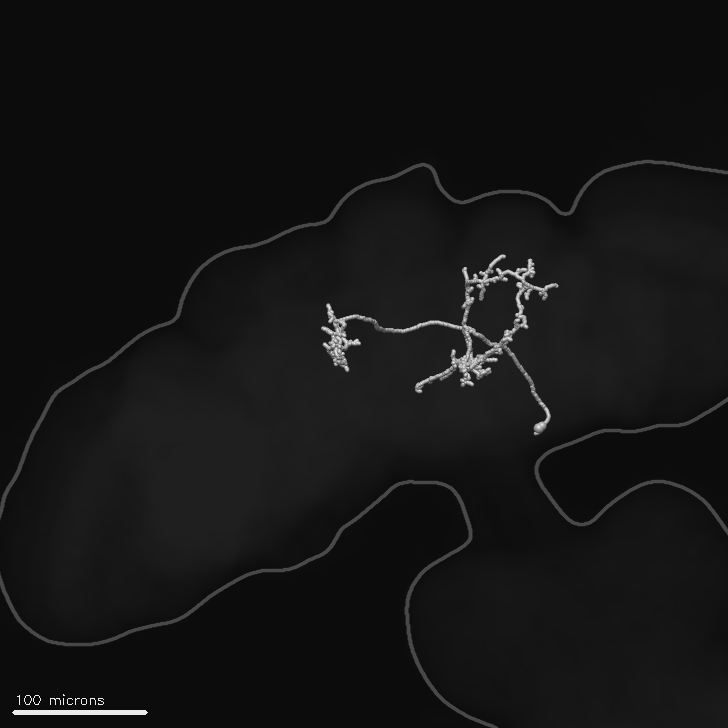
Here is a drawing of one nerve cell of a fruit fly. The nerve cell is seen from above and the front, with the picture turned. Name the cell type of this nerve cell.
SMP569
